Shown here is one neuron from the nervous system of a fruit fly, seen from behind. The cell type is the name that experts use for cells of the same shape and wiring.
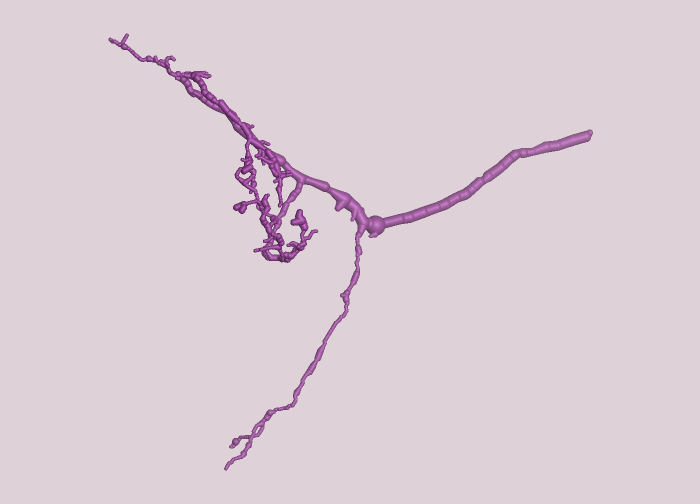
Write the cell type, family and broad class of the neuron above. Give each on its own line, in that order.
SNpp38
class mechanosensory proprioceptive
sensory neuron entering the nerve cord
